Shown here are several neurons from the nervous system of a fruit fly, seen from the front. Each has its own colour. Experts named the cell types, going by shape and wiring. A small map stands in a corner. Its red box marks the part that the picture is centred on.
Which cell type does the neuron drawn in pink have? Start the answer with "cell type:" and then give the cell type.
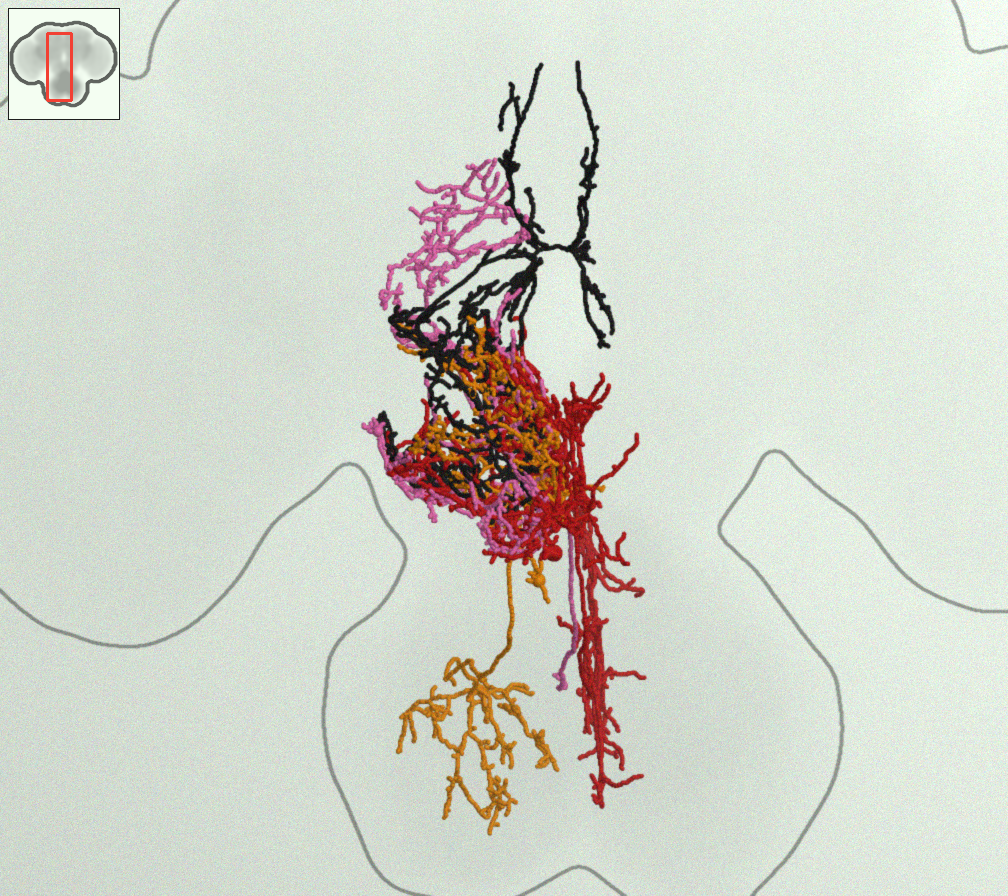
cell type: GNG316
